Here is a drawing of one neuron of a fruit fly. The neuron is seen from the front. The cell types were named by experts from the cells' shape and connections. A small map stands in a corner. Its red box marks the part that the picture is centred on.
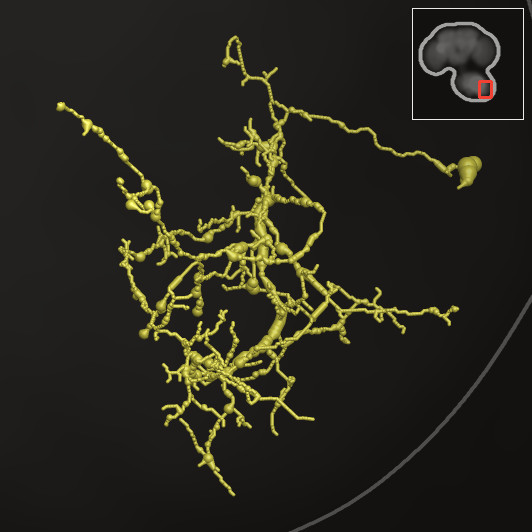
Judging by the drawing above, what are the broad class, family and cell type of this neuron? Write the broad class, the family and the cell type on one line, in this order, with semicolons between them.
nerve-cord intrinsic neuron; hemilineage 20A.22A; IN20A.22A059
